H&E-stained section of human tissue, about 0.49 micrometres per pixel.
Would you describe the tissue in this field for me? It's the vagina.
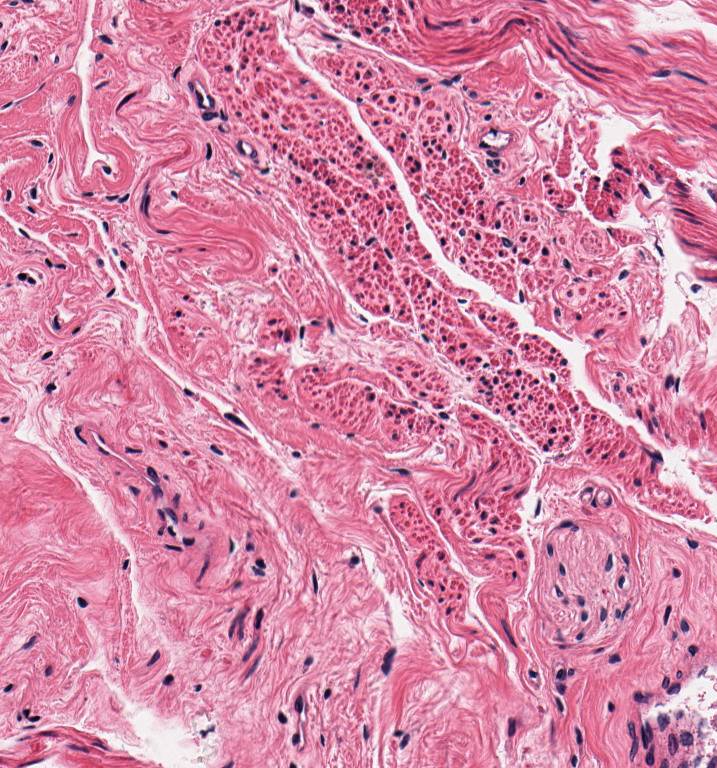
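Dense connective tissue of wavy, strongly eosinophilic collagen bundles occupies most of the field. Nuclei within the collagen: sparse, dark, elongated or spindle-shaped. Near lower right: separate rounded bundle containing wavy nuclei, set off from surrounding collagen. No fat cells. No epithelium.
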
